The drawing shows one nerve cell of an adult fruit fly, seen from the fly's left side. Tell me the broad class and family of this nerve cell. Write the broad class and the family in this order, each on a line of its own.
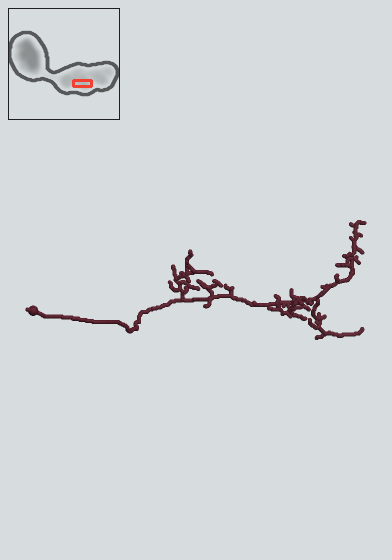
nerve-cord intrinsic neuron
hemilineage 14A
